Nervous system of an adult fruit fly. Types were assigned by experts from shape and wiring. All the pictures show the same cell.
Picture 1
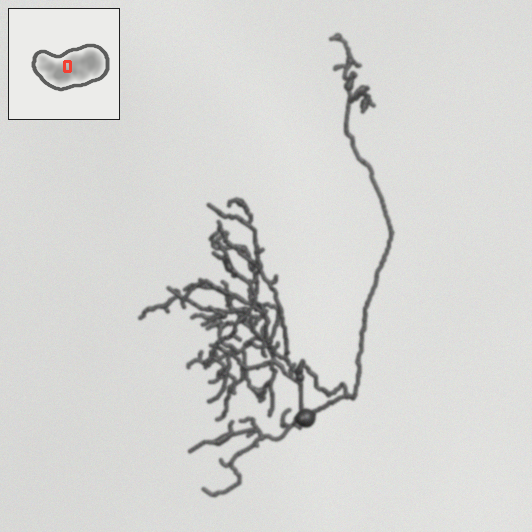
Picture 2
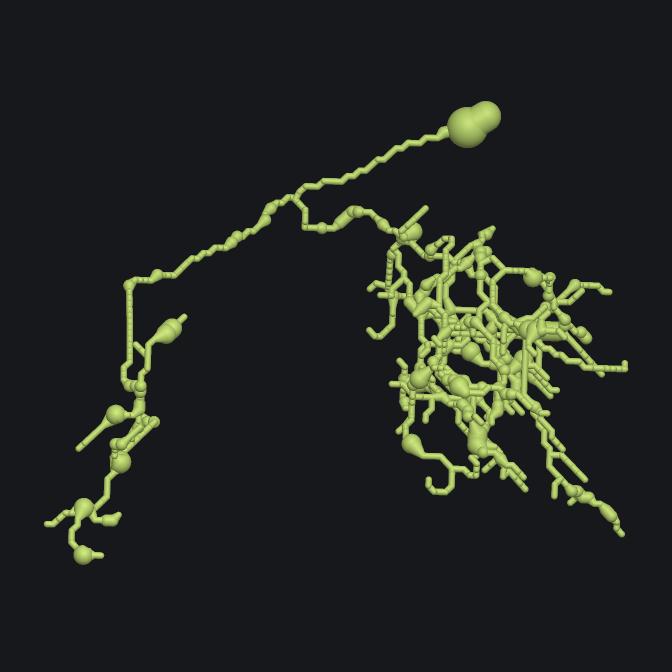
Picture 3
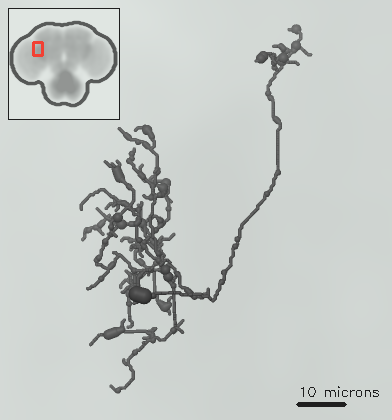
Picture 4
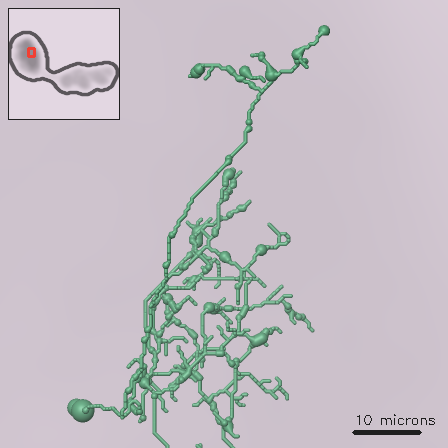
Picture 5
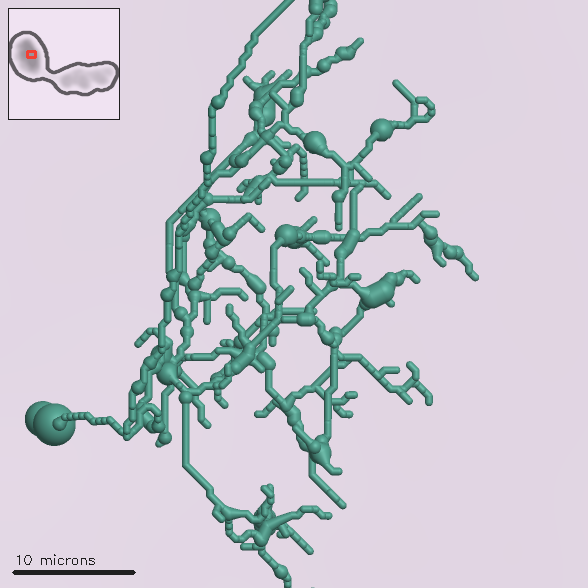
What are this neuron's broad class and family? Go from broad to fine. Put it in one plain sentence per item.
A visual projection neuron of the LC family.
